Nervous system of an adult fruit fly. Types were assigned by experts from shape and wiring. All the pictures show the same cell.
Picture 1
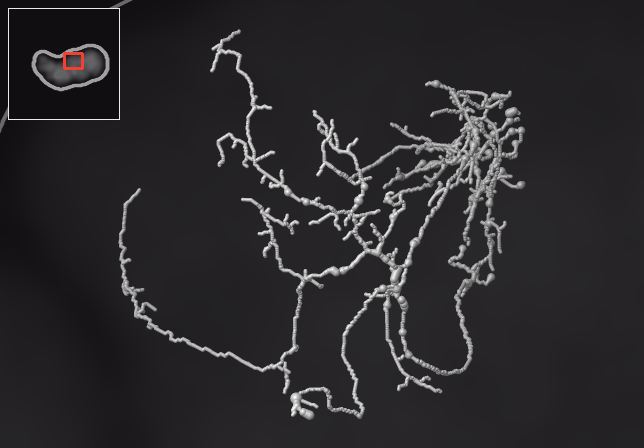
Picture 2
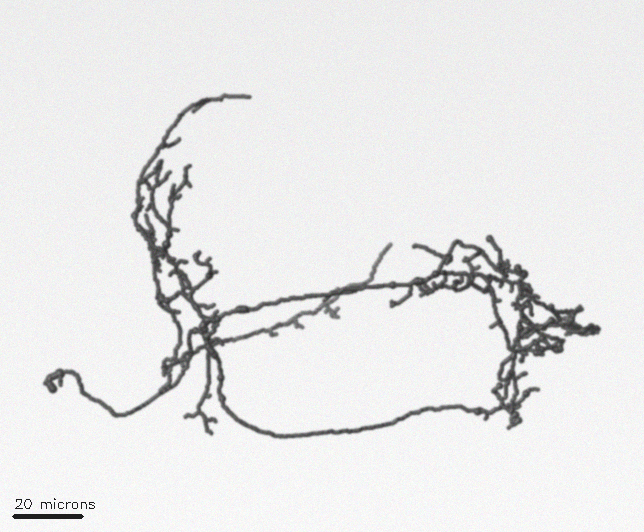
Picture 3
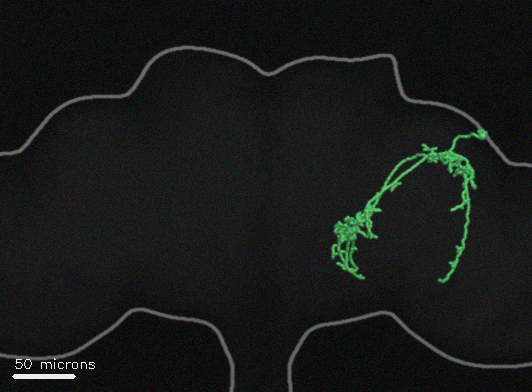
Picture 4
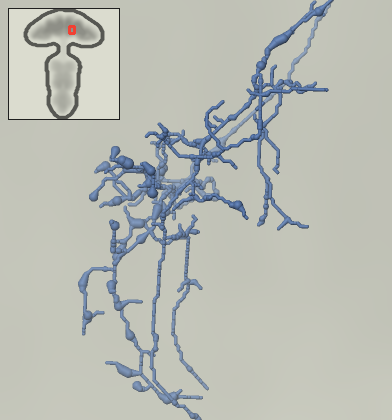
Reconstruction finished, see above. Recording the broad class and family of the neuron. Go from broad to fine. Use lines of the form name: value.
broad class: central-brain intrinsic neuron
family: hemilineage SLPa&l1_anterior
